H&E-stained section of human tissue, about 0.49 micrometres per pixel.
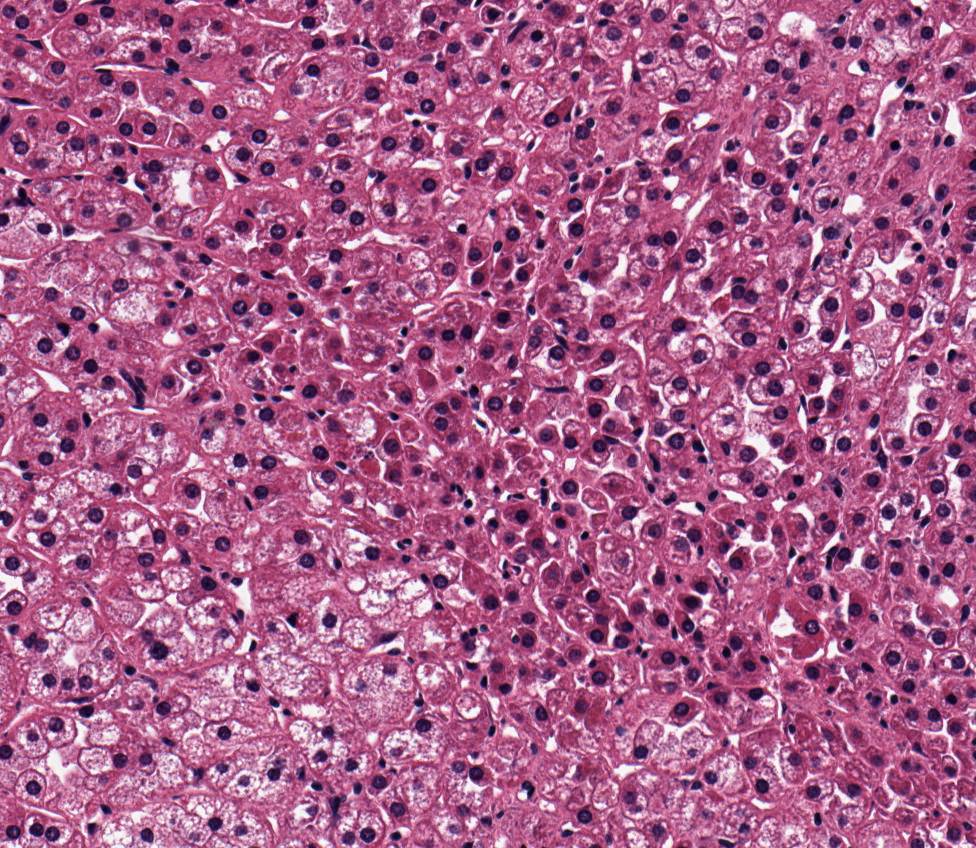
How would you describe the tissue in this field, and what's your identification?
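Layout: large polygonal cells in closely packed sheets and cords fill the field, without glands or lumens. Cytoplasm, left and lower left: pale, finely vacuolated and foamy. Cytoplasm, centre and right: denser and more evenly pink. Nuclei: scattered polygonal cells have two. The tissue is adrenal gland.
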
